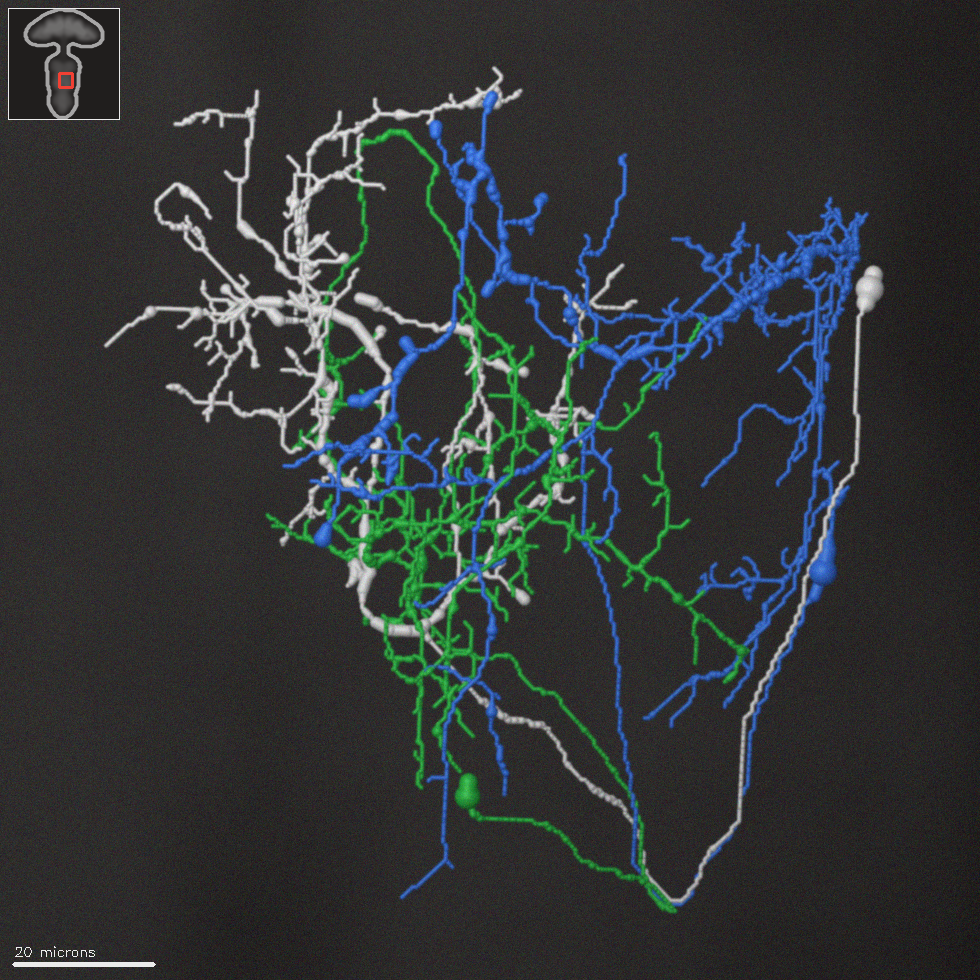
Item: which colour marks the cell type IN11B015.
blue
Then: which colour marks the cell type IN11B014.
white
